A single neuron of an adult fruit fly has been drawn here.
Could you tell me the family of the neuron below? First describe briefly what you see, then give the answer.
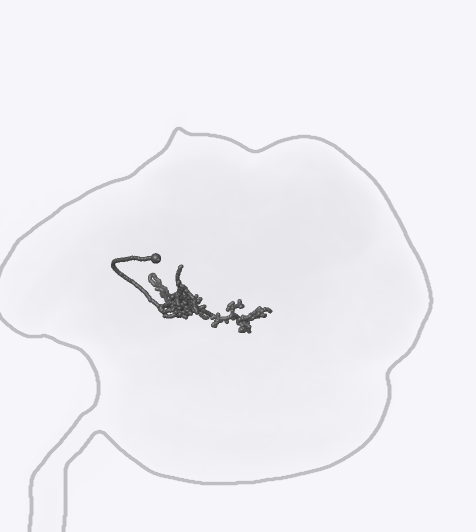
In this view it is wider than it is tall. This is a central-brain intrinsic neuron. Its family is hemilineage MD3.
